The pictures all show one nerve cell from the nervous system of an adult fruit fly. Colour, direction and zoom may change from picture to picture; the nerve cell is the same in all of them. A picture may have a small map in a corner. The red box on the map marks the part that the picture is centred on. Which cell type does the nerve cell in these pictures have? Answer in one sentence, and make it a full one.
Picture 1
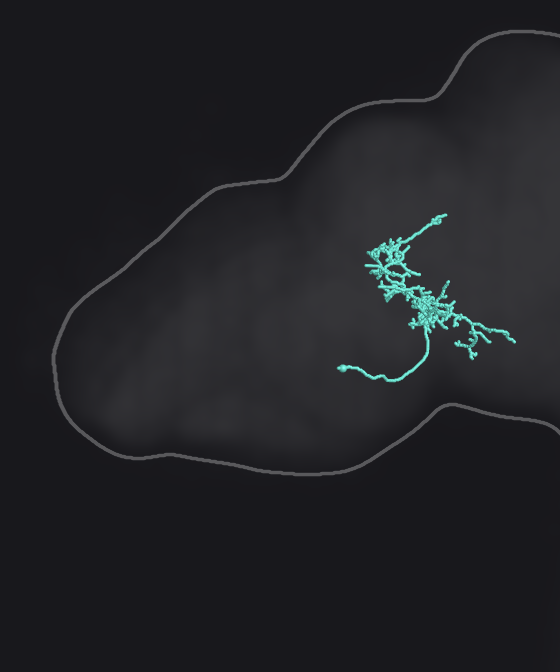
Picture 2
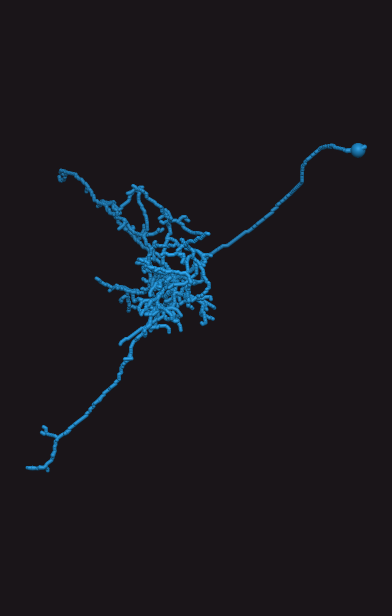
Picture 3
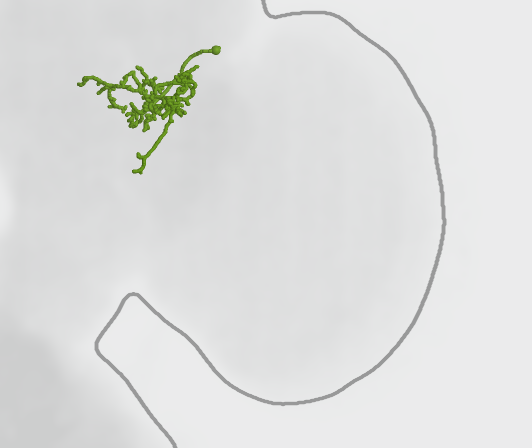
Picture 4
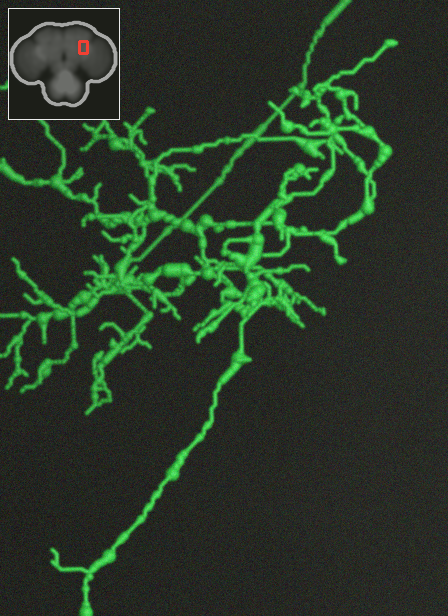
The cell type of this nerve cell is PVLP105.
